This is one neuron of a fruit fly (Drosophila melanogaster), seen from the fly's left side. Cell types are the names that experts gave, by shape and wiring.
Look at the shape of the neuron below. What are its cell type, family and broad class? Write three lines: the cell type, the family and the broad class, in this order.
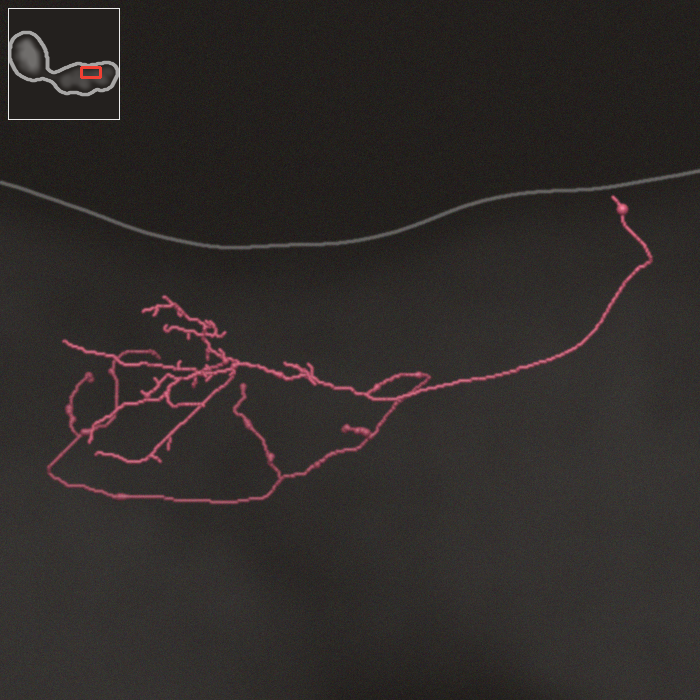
IN07B092_e
hemilineage 07B
nerve-cord intrinsic neuron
